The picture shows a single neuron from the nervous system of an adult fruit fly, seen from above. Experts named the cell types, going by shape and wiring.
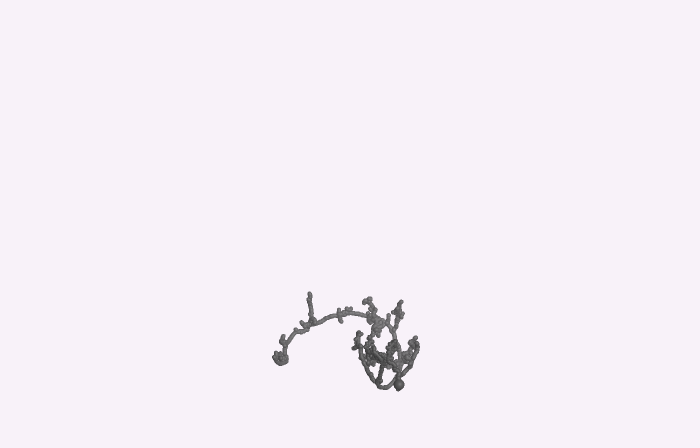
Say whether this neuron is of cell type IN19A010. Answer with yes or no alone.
no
